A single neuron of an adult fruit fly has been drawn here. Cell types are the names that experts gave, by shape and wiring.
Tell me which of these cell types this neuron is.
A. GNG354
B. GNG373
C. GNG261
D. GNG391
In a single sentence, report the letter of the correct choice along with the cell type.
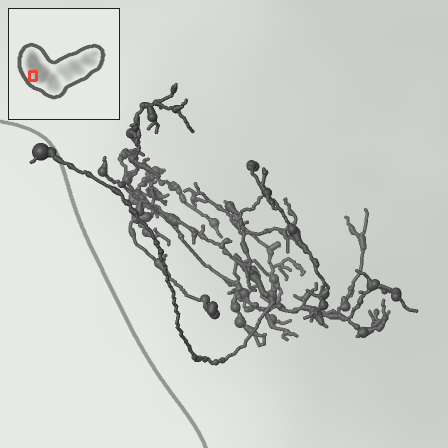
Cell type GNG373 is what the neuron is, as option B states.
